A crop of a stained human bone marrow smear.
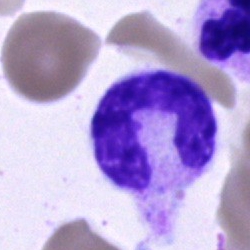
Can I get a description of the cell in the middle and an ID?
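A thick horseshoe-shaped nucleus has its opening facing downward. Pale lilac cytoplasm fills the centre of the cell, enclosed by the curve of the nucleus, and holds fine, scattered pinkish-violet granules. A tapering tail of cytoplasm projects downward from the lower edge of the cell. The cell is a band neutrophil.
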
